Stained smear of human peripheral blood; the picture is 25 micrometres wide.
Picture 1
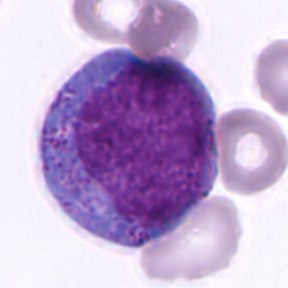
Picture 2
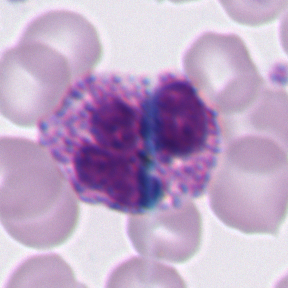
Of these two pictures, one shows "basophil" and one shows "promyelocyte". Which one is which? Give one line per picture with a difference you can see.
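In picture 1 we see a promyelocyte: The cytoplasm stains blue.
In picture 2 we see a basophil: A moderate rim of pale pinkish cytoplasm surrounds the nuclear lobes.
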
